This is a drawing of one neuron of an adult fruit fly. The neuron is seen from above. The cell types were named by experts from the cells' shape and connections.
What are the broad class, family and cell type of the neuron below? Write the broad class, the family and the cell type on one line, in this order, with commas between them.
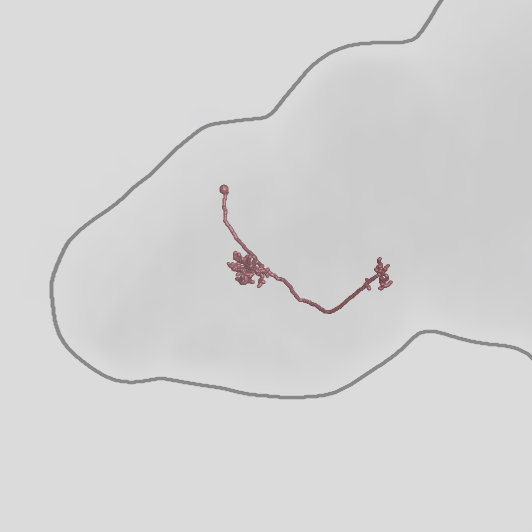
optic-lobe intrinsic neuron, Tm, Tm40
